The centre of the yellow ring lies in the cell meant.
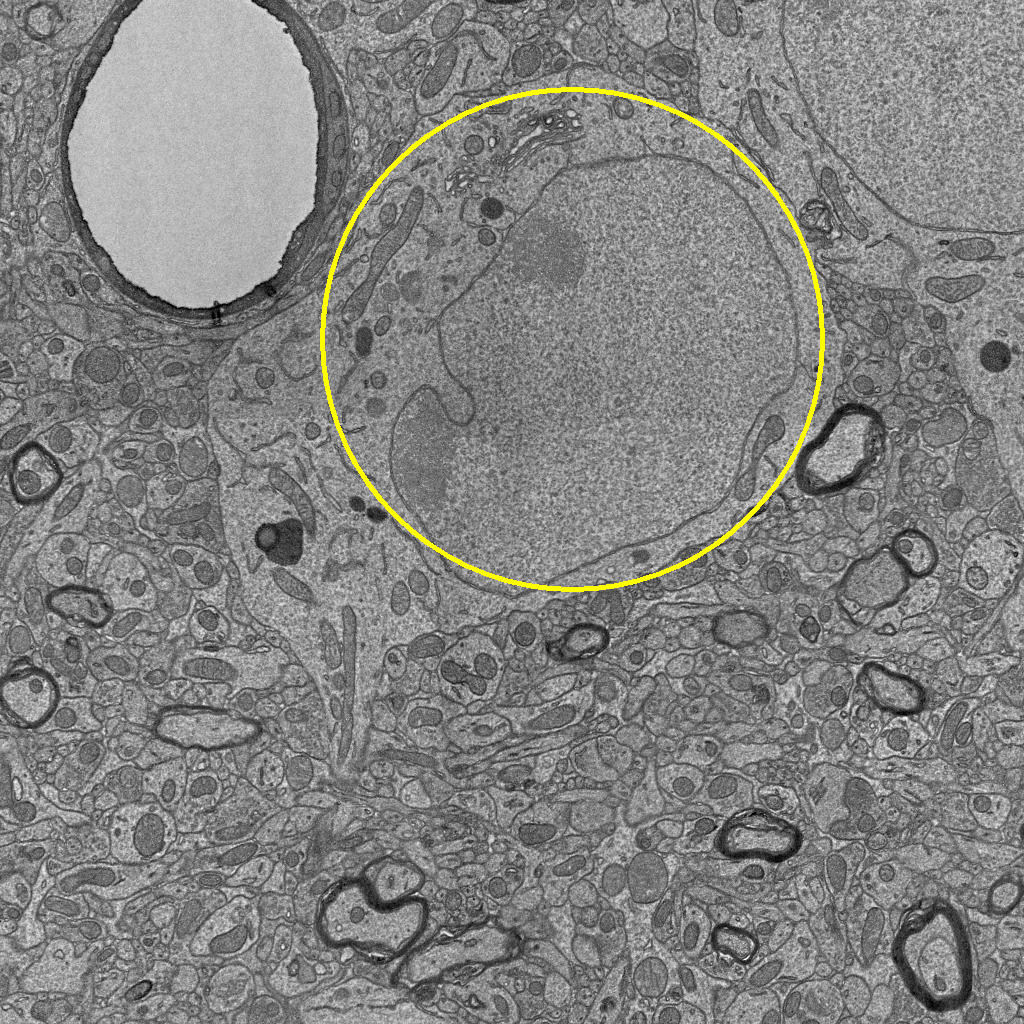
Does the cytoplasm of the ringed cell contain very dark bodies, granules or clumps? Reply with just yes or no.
Yes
